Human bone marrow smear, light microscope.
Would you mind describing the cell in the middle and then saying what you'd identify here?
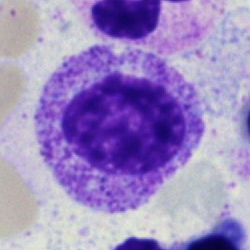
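Look first at the outline of this cell: it is roughly round. Now turn to the cytoplasm, which is crowded with purple-violet granules. Notice how those granules reach right out to the edge of the cell. Search the cytoplasm for clear vacuoles, and you will find none. This cell is a myelocyte.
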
